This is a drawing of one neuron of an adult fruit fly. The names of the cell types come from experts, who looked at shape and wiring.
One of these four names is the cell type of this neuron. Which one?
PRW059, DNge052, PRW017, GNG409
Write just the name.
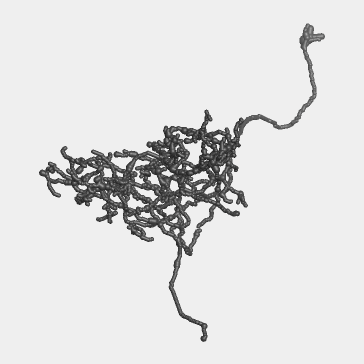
PRW059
